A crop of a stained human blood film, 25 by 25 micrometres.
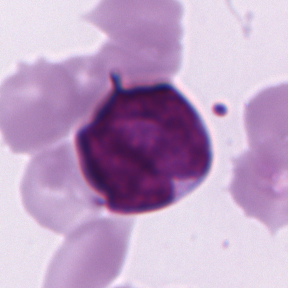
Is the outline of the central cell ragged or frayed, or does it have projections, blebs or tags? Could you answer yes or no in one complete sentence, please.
Yes, along its outline the cell is ragged or frayed, or has projections, blebs or tags.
